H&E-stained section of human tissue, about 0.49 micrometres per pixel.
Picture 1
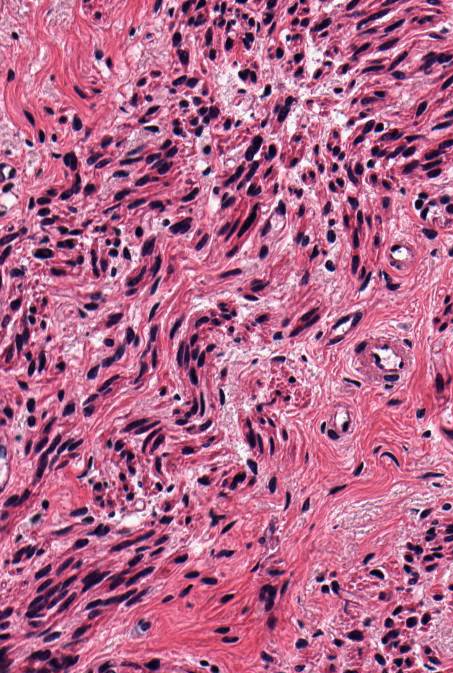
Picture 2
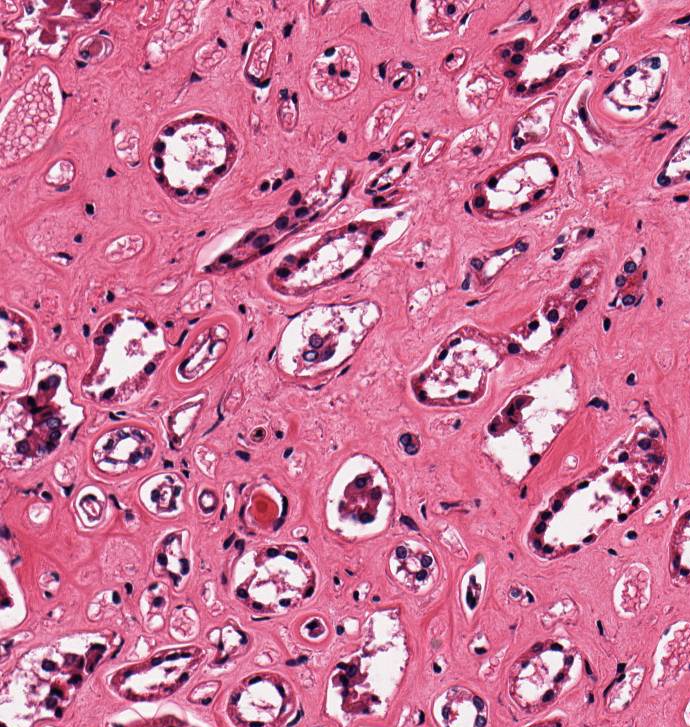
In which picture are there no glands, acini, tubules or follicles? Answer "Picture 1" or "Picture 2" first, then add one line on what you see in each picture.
Picture 1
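In picture 1: No epithelium or glands are present anywhere in the field.
In picture 2: Many small round to elongated tubular units are scattered evenly across the whole field.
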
